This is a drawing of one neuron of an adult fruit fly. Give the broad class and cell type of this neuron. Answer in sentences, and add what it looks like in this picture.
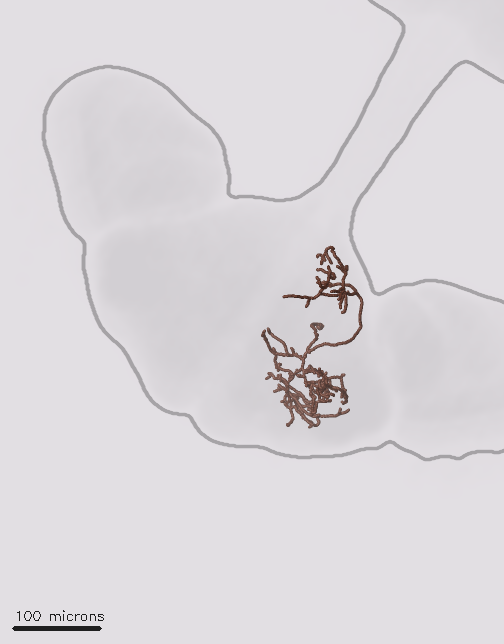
This is a central-brain intrinsic neuron. It is of cell type AVLP709m. It lies in the brain. By the scale bar it is about 200 microns tall in this view.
